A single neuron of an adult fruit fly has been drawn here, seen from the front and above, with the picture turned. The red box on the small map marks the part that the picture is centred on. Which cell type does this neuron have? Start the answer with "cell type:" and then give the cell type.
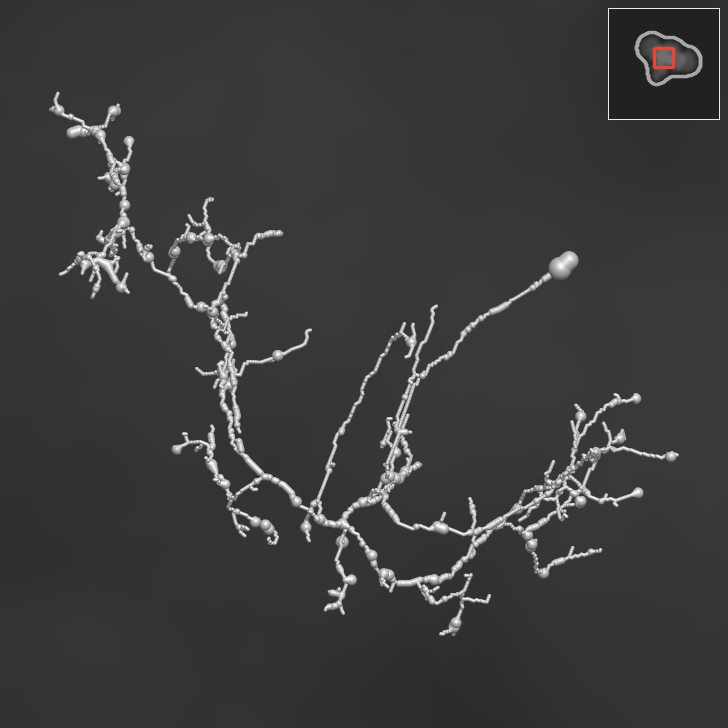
cell type: IN12B047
